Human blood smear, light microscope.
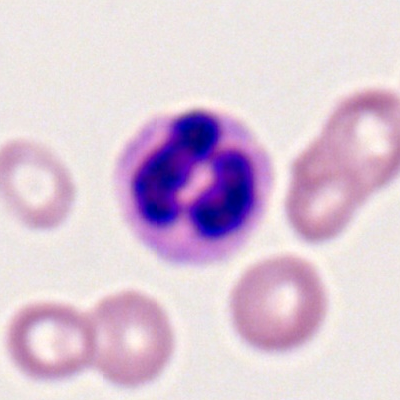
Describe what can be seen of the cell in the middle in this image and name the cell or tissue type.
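Dense, clumped chromatin stains the nucleus dark purple, and no nucleoli are visible. A moderate rim of pale pinkish-lilac cytoplasm surrounds the nucleus. No coarse orange-red granules appear in the cytoplasm. It is a segmented neutrophil.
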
